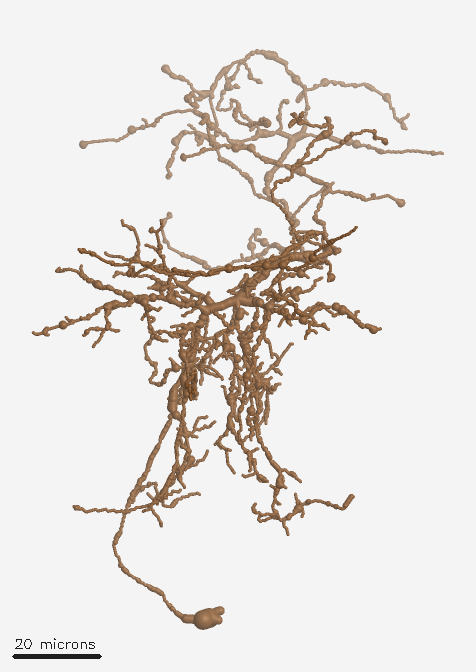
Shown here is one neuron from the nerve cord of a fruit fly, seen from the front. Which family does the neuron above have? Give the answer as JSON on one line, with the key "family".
{"family": "hemilineage 06B"}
